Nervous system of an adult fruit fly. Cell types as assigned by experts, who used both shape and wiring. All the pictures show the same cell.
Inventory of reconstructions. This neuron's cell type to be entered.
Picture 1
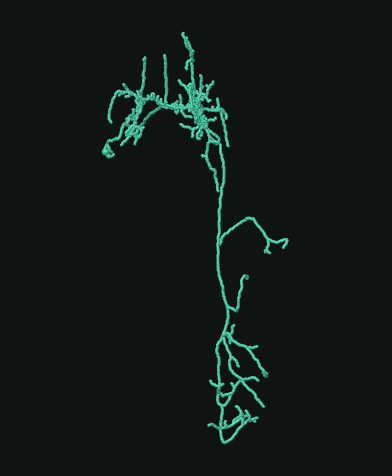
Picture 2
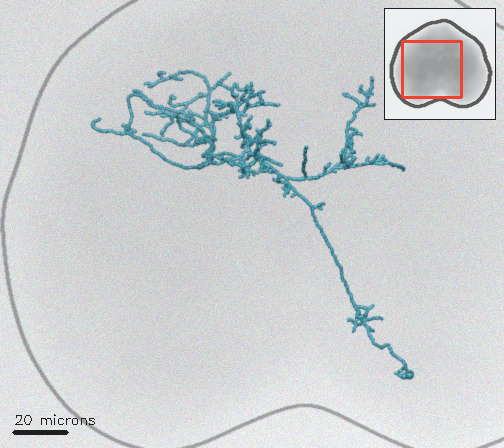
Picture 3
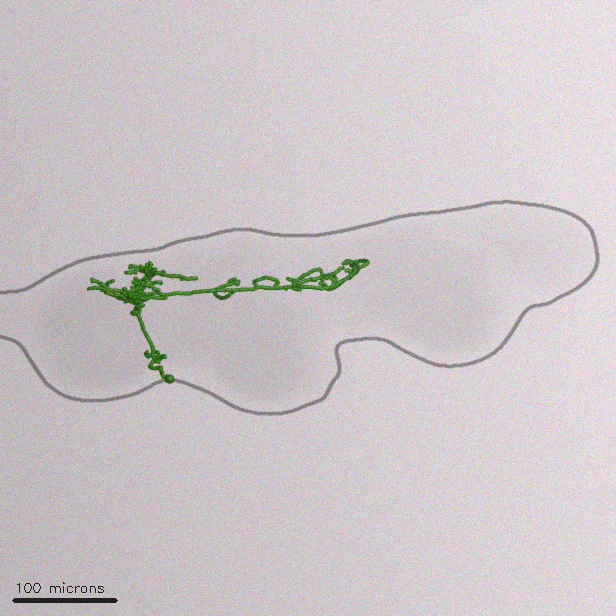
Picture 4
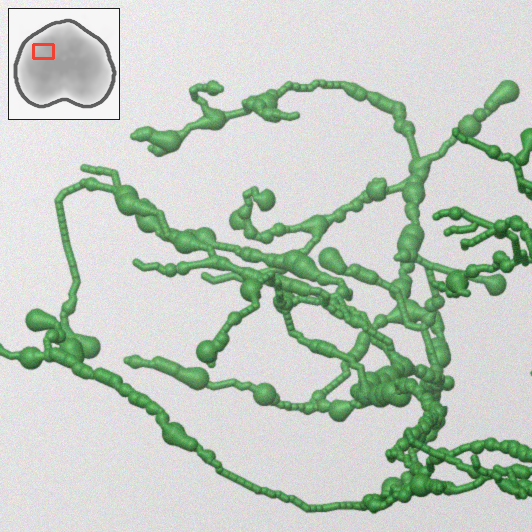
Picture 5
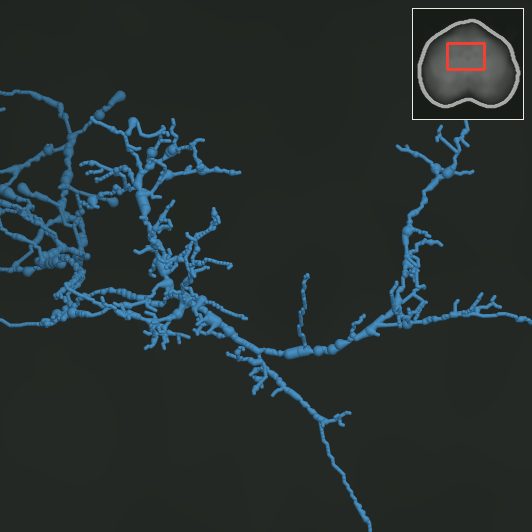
IN06B076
